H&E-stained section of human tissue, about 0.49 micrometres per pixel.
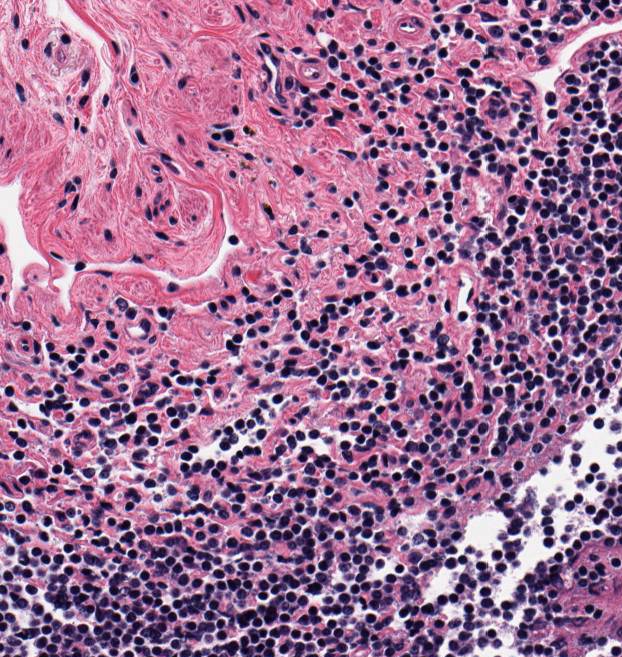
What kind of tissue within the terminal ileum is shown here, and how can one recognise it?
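Lymphoid tissue. Deciding: dense sheets of small round lymphocytes, dark round nuclei, very scant cytoplasm, across the right side and lower half.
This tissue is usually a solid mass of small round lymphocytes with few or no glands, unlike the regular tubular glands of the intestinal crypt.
No epithelium or glands anywhere in the field. Upper left: pink fibrous tissue, wavy collagen bundles, scattered spindle-shaped nuclei.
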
